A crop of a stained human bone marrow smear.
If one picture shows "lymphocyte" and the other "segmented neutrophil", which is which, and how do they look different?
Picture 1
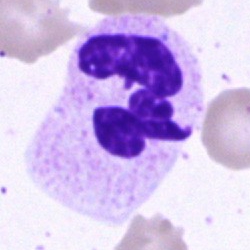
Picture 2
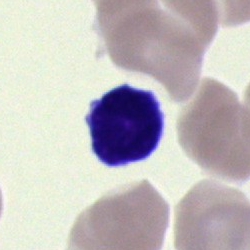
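A segmented neutrophil appears in picture 1, a lymphocyte in picture 2. Both have dense chromatin, dark purple and clumped in the segmented neutrophil, very dark blue-purple throughout in the lymphocyte.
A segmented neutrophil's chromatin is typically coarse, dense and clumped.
Its nucleus shows no nucleoli, and its abundant cytoplasm is pale lilac, without vacuoles.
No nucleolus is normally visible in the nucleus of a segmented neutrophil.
The lymphocyte is roughly round, with a slightly uneven, knobbly edge and a small bump projecting from its left side. No granules are visible in it.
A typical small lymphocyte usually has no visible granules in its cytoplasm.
Red cells lie near the edges of the segmented neutrophil without overlapping it, while the lymphocyte lies apart, with pale background between it and the nearby red cells.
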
